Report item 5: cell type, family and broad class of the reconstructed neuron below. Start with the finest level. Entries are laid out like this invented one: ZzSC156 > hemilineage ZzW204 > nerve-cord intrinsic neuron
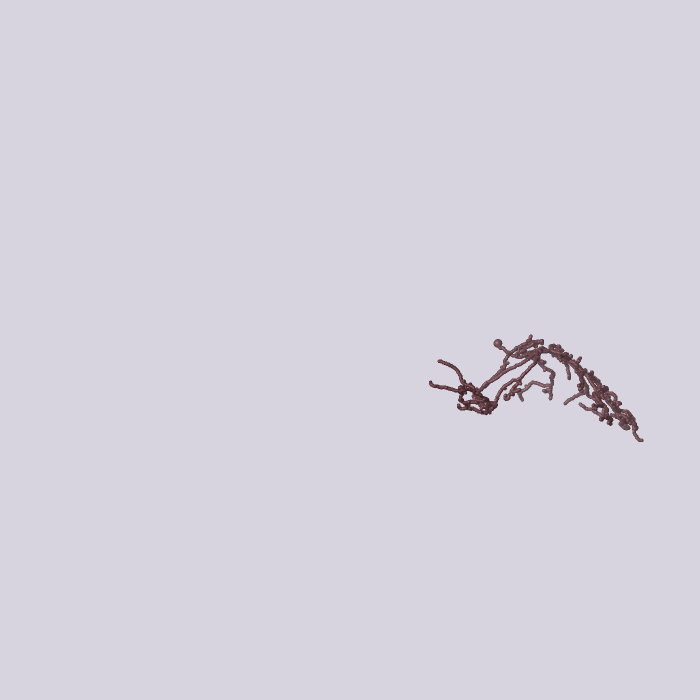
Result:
MeVP63 > MeVP > visual projection neuron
